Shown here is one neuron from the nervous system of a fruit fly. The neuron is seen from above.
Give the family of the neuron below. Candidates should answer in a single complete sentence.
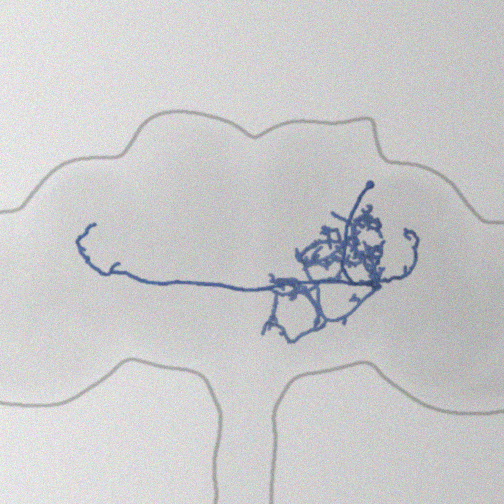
As its family, the neuron has hemilineage VLPa2.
